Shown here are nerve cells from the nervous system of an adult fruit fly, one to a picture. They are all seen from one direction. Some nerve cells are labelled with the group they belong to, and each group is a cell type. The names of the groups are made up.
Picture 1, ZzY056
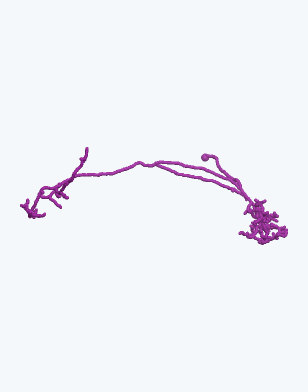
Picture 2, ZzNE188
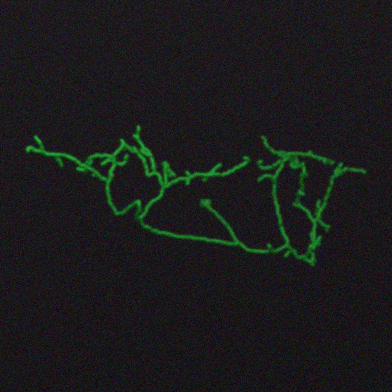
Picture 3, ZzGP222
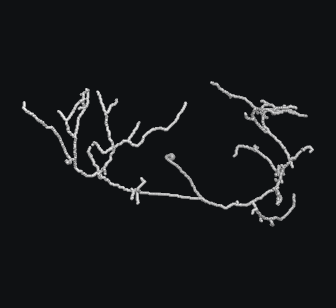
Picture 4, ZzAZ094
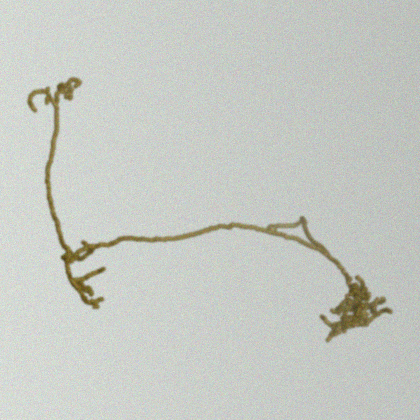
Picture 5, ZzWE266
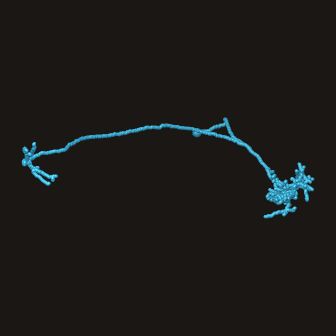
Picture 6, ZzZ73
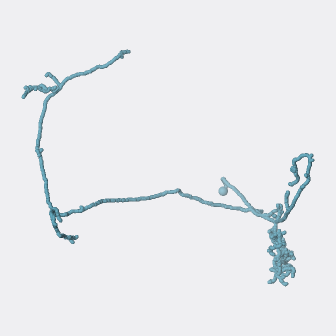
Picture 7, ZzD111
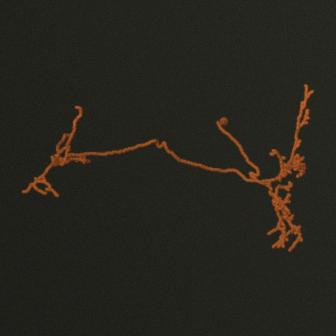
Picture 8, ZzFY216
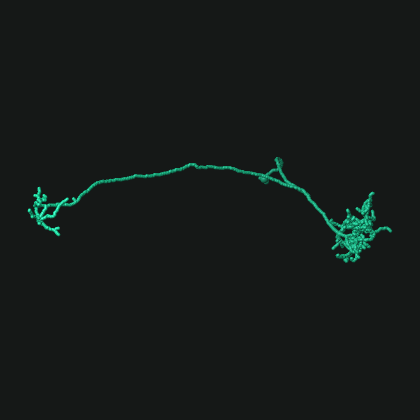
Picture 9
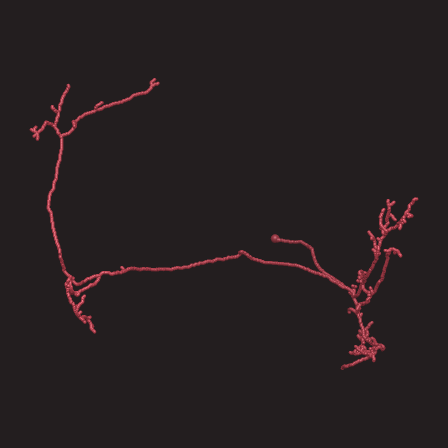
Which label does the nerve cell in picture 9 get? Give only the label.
ZzZ73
